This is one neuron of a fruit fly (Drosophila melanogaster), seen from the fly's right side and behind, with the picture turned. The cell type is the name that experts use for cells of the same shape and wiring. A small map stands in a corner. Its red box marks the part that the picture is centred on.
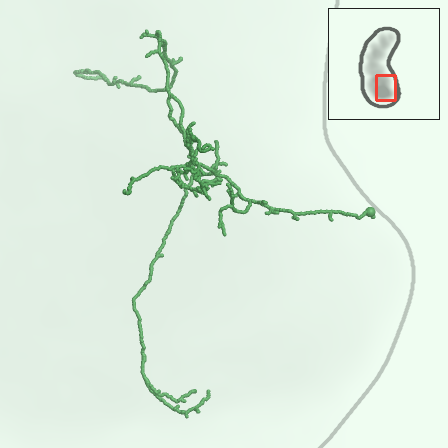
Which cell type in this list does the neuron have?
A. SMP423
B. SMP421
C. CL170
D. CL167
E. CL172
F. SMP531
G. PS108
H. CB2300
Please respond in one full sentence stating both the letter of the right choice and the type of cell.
The neuron, by cell type, is CL172, option E.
